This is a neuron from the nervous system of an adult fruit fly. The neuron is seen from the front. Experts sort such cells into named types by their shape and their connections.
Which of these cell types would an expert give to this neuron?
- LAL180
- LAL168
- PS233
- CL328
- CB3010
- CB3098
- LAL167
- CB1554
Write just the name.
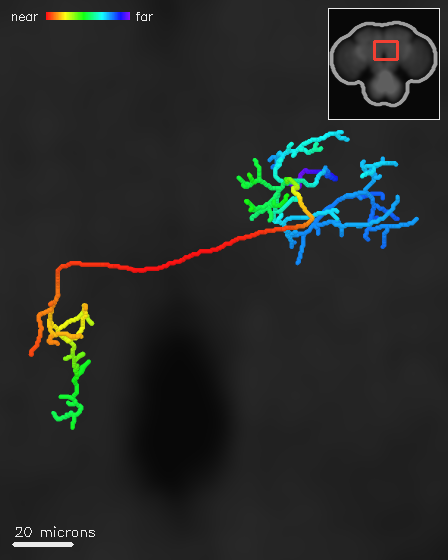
CB3098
